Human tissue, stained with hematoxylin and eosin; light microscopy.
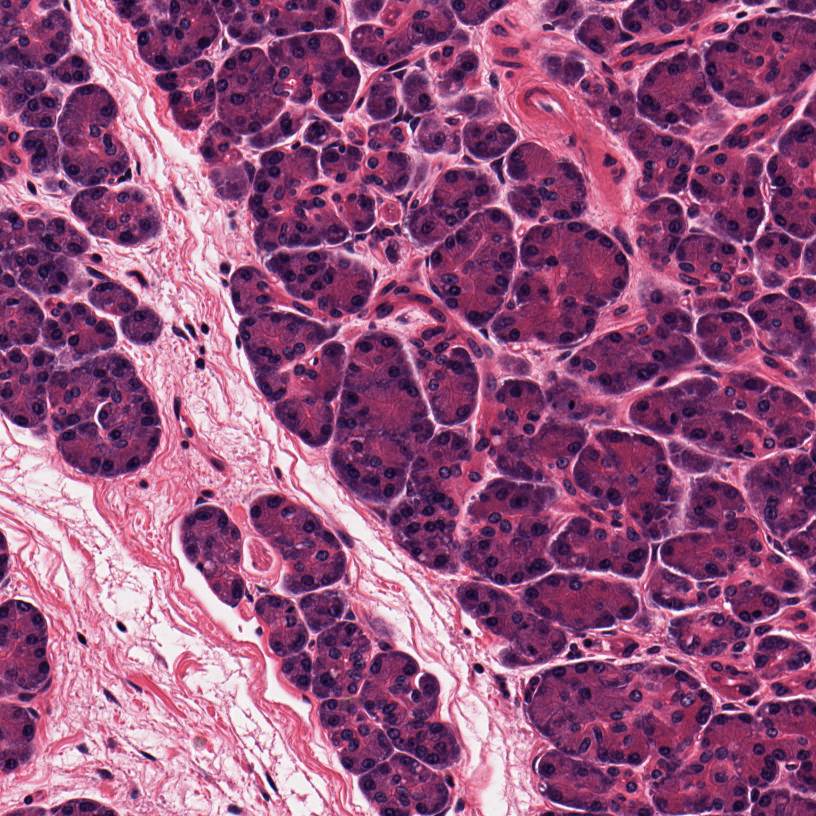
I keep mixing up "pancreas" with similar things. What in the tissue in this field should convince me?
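In keeping with pancreas, the glandular tissue consists of closely packed, rounded acini.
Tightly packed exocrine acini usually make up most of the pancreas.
The acinar cells have round, dark nuclei, and the acinar lumens are small and inconspicuous. The diagonal septum consists of pale pink, wavy, loose collagen with only scattered spindle-shaped nuclei.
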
